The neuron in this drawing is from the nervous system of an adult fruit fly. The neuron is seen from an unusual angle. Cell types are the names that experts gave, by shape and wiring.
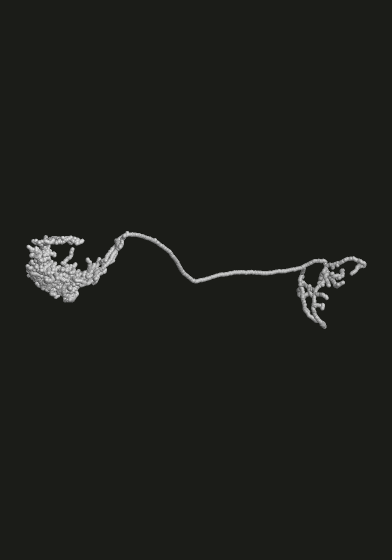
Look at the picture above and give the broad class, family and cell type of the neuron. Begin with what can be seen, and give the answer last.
In this view it is more than twice as wide as it is tall. It is a descending neuron. Its family is DNge. The cell type is DNge011.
